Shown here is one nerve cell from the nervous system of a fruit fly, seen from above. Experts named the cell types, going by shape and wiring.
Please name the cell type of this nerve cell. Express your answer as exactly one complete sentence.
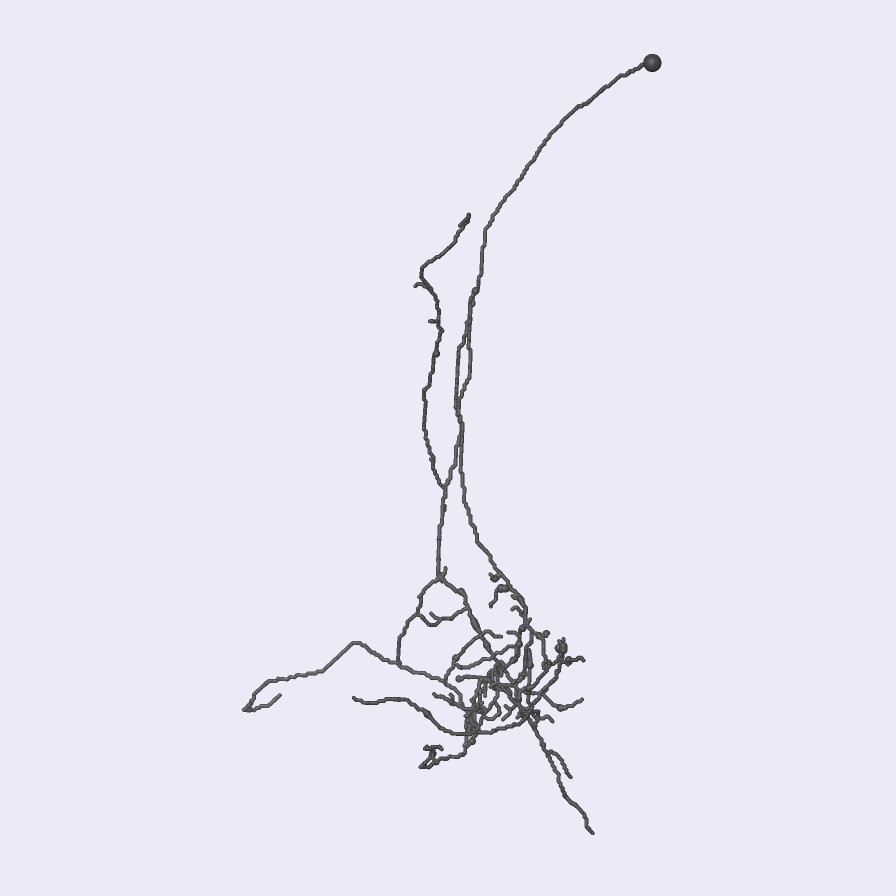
The cell type given to this nerve cell is CB3209.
